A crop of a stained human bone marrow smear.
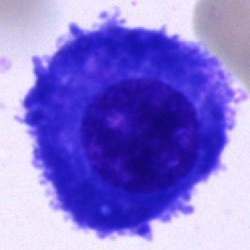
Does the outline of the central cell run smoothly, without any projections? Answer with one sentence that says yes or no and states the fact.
No, this cell has a rough edge, ragged or bearing projections, blebs or tags.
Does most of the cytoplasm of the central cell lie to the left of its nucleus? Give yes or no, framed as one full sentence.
Yes, it is toward the right that the nucleus of this cell lies.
